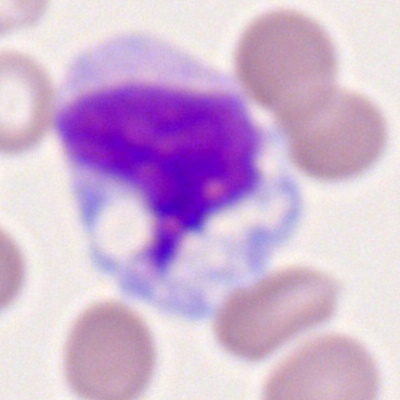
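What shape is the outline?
Irregular rather than round.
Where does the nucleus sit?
Mainly in the upper part of the cell, and irregular in shape.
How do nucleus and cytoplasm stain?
Nucleus deep purple, cytoplasm pale blue.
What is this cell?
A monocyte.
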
